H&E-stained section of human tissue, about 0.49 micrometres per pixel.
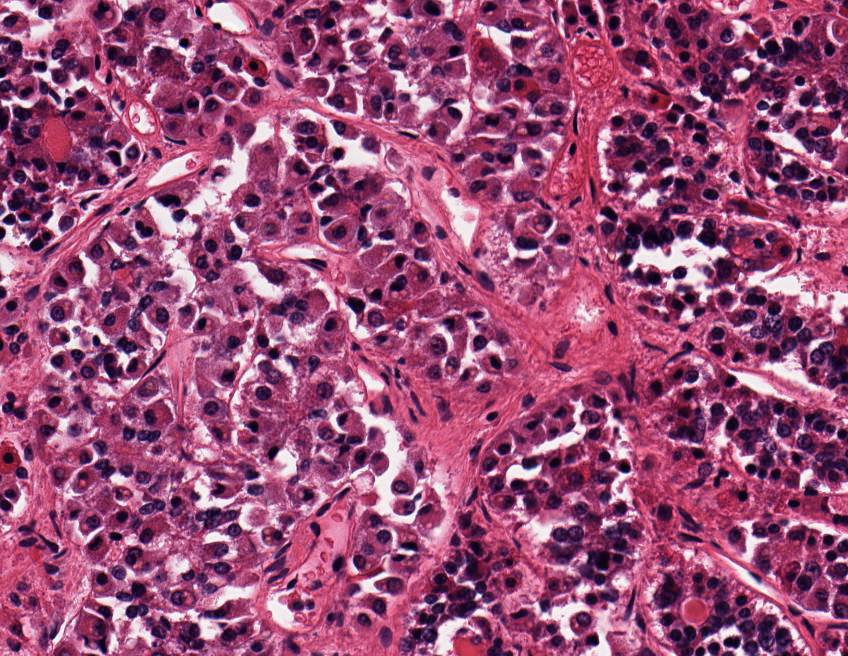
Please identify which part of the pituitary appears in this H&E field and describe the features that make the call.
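Field shows pars distalis. Cells in nests and cords, divided by thin strands of pink fibrous tissue; a broader band of fibrous stroma with spindle-shaped nuclei runs obliquely through the centre. Cells mixed: some bright pink, others pale or purplish-grey.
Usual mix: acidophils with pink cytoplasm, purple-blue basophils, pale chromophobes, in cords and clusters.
No glands with open lumens.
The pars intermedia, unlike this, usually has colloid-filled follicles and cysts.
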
